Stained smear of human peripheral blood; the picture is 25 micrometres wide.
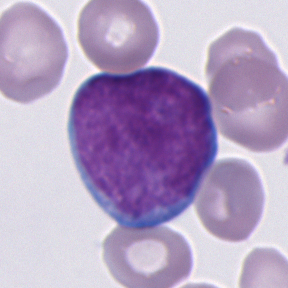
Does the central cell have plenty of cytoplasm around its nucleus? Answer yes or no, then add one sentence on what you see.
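No. The cytoplasm forms only a thin rim, widest along the lower edge of the cell.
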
